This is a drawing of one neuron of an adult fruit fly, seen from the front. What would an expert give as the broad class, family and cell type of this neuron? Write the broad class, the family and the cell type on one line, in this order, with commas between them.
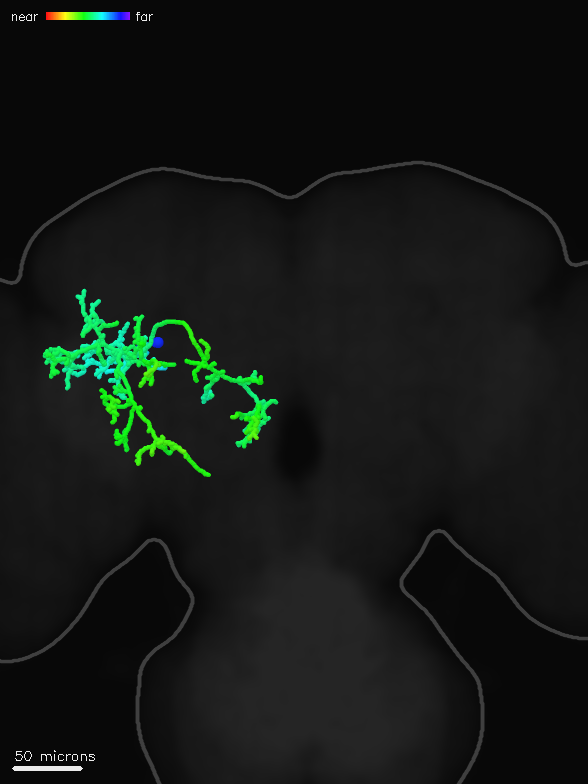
central-brain intrinsic neuron, hemilineage DL1_ventral, AVLP706m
